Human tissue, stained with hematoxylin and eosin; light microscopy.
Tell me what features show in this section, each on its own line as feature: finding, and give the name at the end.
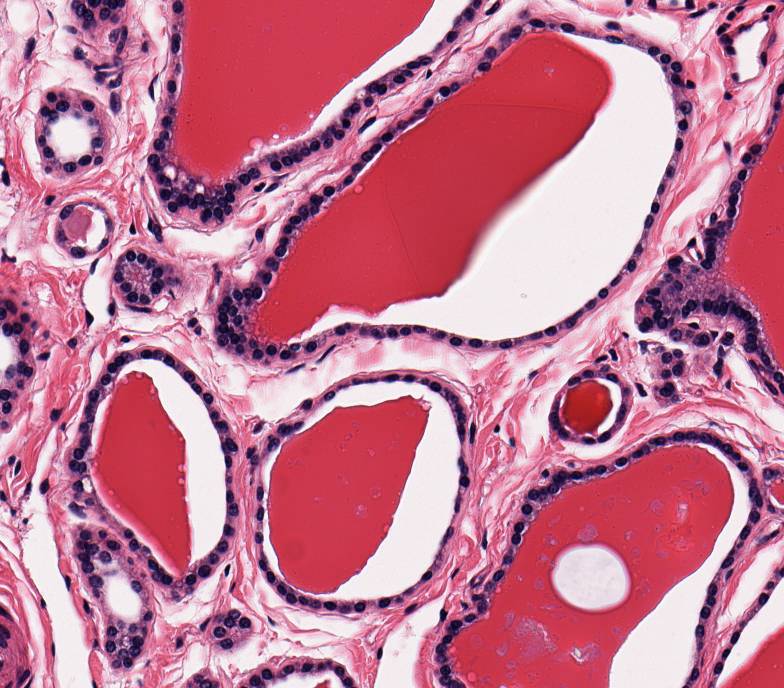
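Architecture: closed follicles of widely varying size and shape, separated by narrow bands of stroma
Content: in the larger follicles, pink material pulled away from the lining along one side, leaving a white crescent-shaped gap
Lining: a single layer of flattened to low cuboidal epithelial cells
Nuclei: small, round, darkly stained, set in an even row
Name: thyroid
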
